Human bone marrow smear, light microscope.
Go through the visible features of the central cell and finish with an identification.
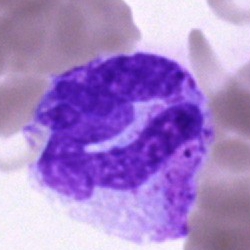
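The nucleus is folded, and a pale curved cleft runs into it. It occupies most of the cell, with the cytoplasm lying chiefly beneath it. The cytoplasm is pale lilac. A few small dark purple granules are scattered through it, mostly toward the lower right. The cell is a monocyte.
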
